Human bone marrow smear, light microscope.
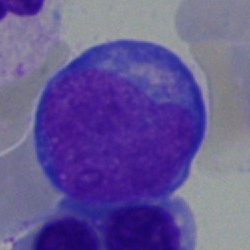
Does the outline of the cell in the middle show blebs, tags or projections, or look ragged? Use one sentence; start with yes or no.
No, the cell is bounded by a smooth, even outline.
